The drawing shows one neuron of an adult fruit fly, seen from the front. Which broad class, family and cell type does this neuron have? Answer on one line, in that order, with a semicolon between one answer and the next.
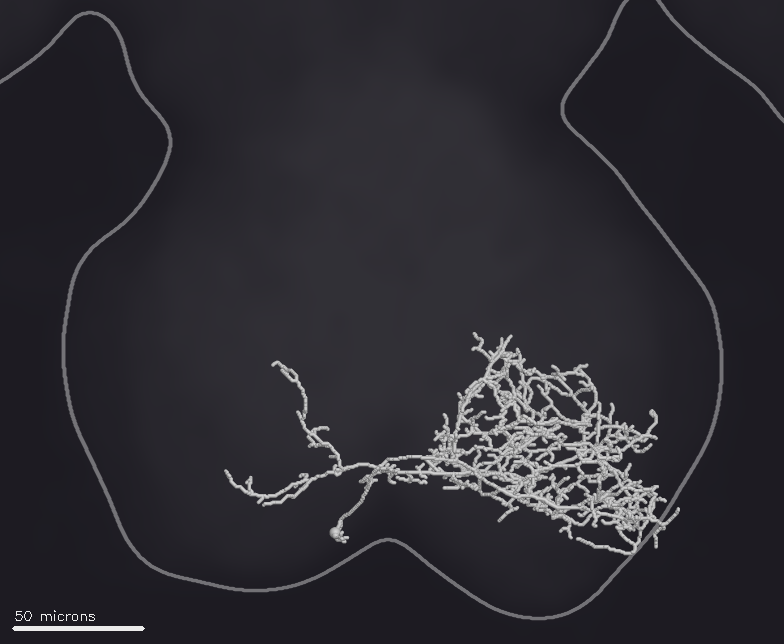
nerve-cord intrinsic neuron; hemilineage 14A; IN14A006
